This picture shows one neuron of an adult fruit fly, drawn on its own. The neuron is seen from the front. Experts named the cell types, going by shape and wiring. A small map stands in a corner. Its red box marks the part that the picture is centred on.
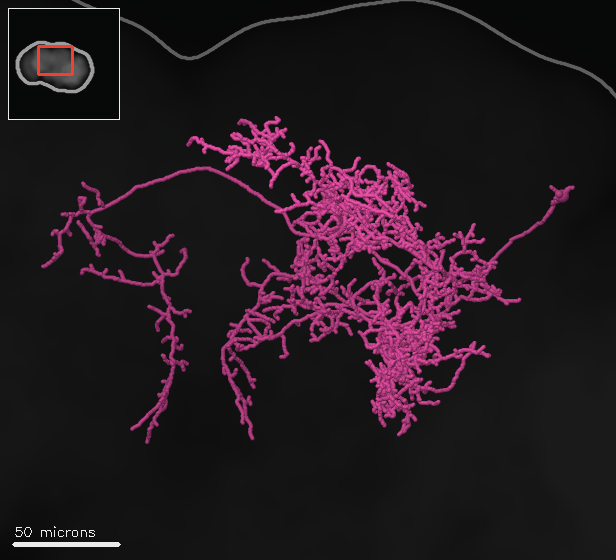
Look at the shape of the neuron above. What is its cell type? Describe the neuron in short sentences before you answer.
By the scale bar it is about 250 microns wide in this view. More than a hundred branch ends can be seen. Its broad class is central-brain intrinsic neuron. It is of cell type AVLP717m.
